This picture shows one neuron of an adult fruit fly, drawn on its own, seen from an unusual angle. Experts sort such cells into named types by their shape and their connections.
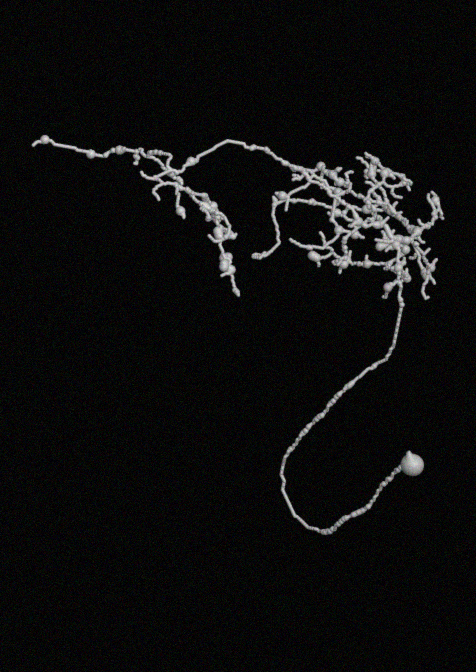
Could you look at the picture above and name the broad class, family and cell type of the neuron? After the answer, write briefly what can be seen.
This is a central-brain intrinsic neuron. The family is hemilineage VPNl&d1_dorsal. It is of cell type CB1629. The picture shows dozens of branch ends. As drawn here it is about as wide as it is tall.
